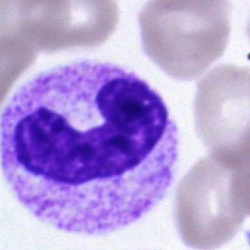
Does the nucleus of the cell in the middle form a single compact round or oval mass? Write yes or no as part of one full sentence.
No, it is a curved band without separate lobes that the nucleus forms.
